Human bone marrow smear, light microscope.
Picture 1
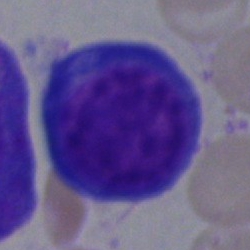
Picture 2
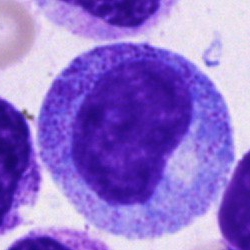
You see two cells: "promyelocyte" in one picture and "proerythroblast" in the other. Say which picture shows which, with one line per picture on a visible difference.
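Picture 1: proerythroblast. No granules are visible in the cytoplasm.
Picture 2: promyelocyte. Fine reddish-purple granules are scattered throughout the cytoplasm.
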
